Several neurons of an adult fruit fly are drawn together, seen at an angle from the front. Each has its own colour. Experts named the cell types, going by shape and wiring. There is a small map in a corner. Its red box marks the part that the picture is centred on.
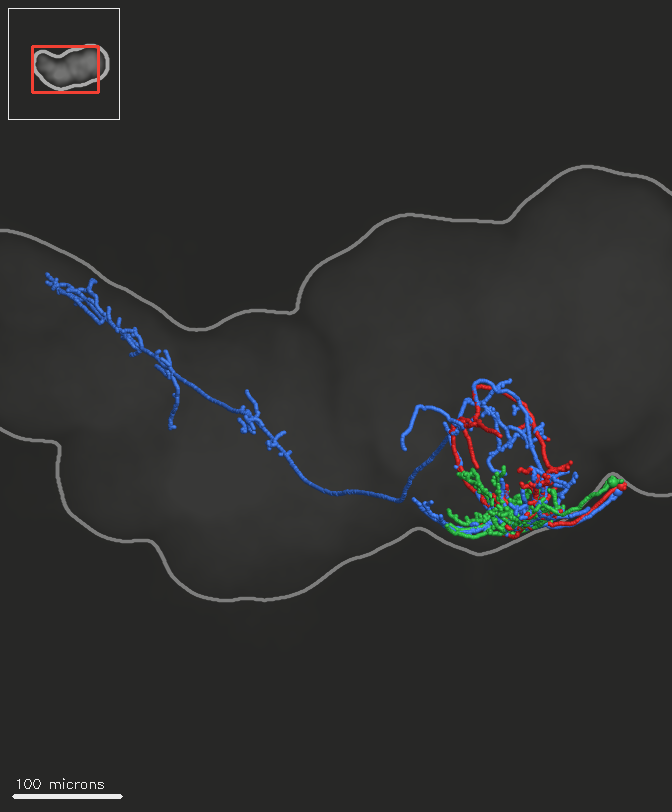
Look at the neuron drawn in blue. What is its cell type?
DNge137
